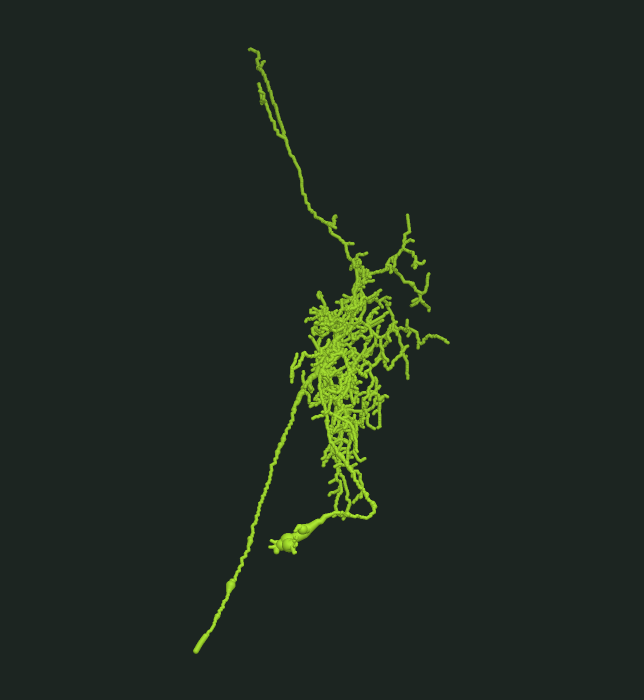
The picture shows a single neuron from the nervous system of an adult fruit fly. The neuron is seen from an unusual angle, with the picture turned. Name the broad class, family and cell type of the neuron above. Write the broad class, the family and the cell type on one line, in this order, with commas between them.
motor neuron of the nerve cord, hemilineage 03B, MNad31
